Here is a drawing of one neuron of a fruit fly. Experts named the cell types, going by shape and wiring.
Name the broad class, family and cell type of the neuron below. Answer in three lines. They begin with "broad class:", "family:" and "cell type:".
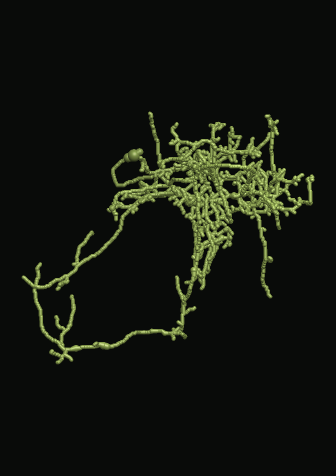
broad class: nerve-cord intrinsic neuron
family: hemilineage 17A
cell type: IN17A049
